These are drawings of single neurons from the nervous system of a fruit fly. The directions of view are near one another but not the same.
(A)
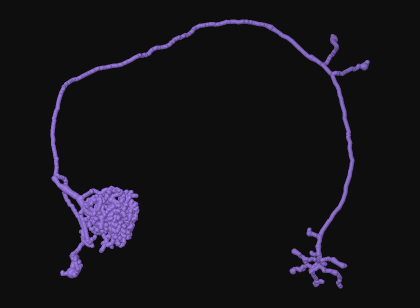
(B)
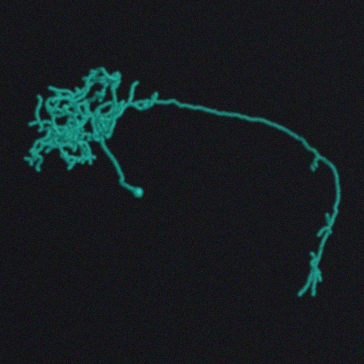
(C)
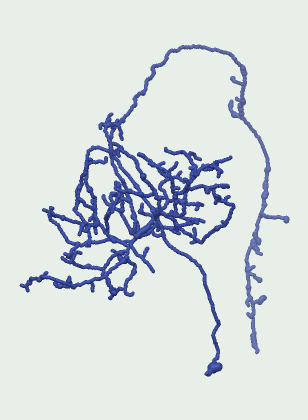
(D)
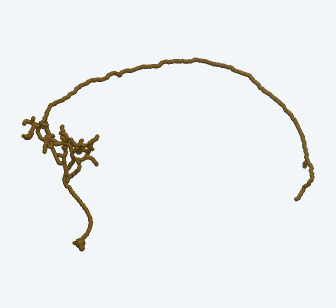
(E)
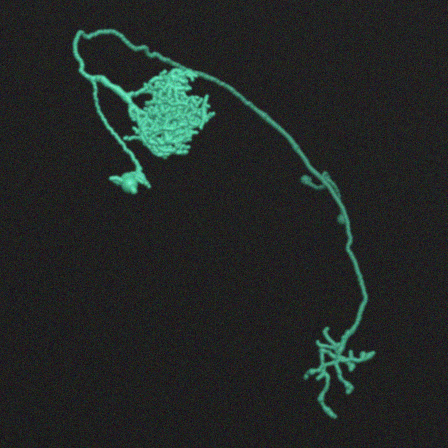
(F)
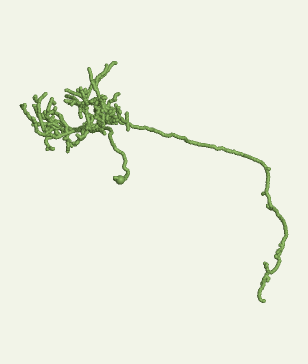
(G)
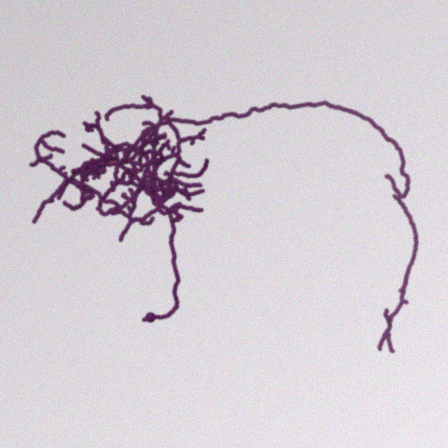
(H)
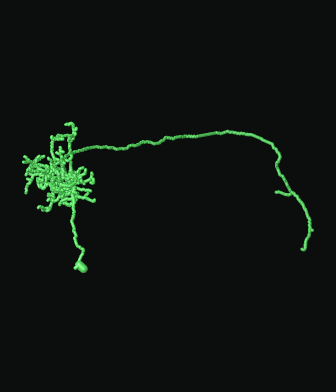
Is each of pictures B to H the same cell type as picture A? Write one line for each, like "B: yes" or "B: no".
B: no
C: no
D: no
E: yes
F: no
G: no
H: no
